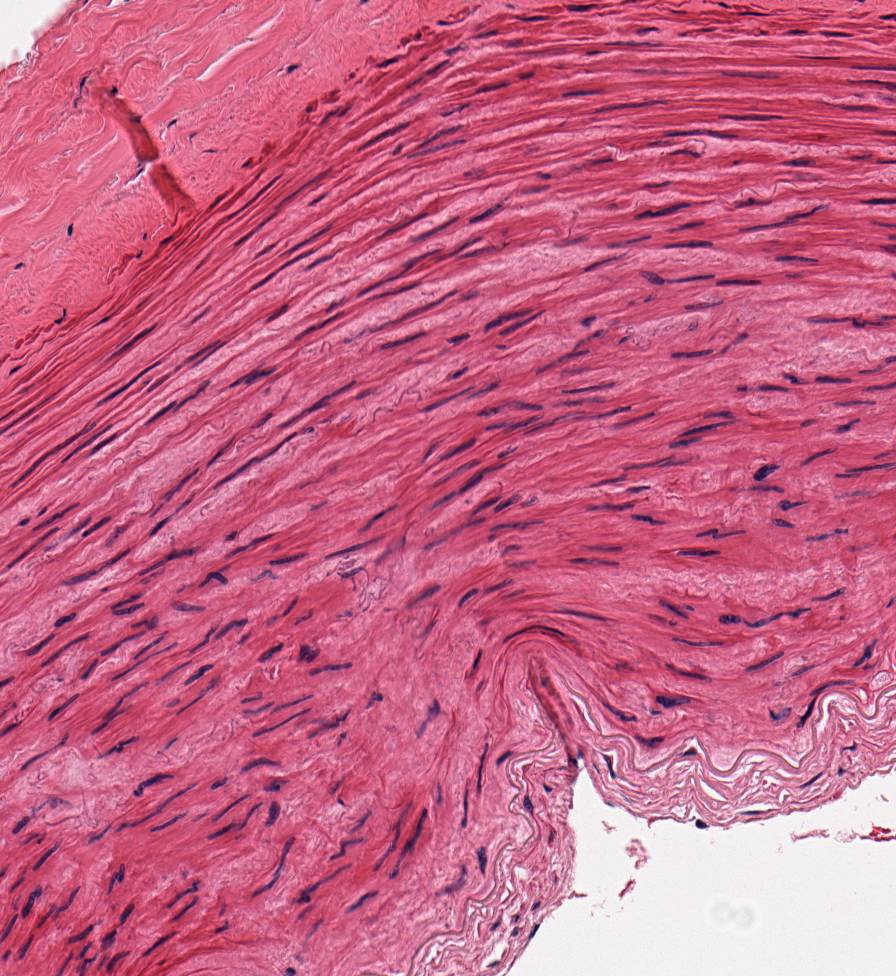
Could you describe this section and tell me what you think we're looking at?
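Band: pink fibres and nuclei aligned parallel along its length. Nuclei scattered through band: dark, slender, elongated, spindle- or cigar-shaped. Tissue edge facing empty space, lower right: thin, tightly wavy pink layer. Upper left: paler pink, loosely wavy, fewer nuclei than main band. Name: tibial artery.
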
